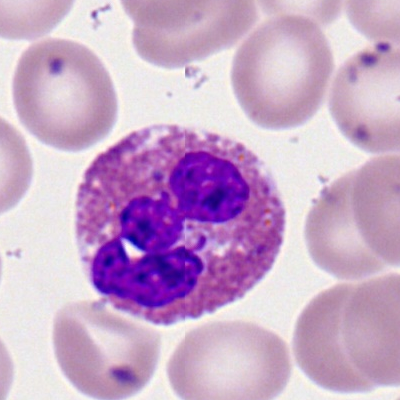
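Eosinophil, central cell of a stained human blood smear, light microscope. Outline round and smooth. Nucleus divided into separate lobes, not a single mass. Chromatin dense, dark purple, clumped. No nucleoli visible. Name, letter for letter: eosinophil.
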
